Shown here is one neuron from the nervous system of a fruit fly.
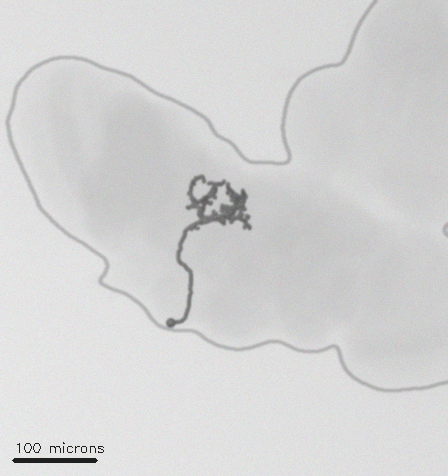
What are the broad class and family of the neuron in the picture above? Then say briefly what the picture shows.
Its broad class is central-brain intrinsic neuron. The family is hemilineage MD3. By the scale bar it is about 180 microns tall in this view. As drawn here it is taller than it is wide.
